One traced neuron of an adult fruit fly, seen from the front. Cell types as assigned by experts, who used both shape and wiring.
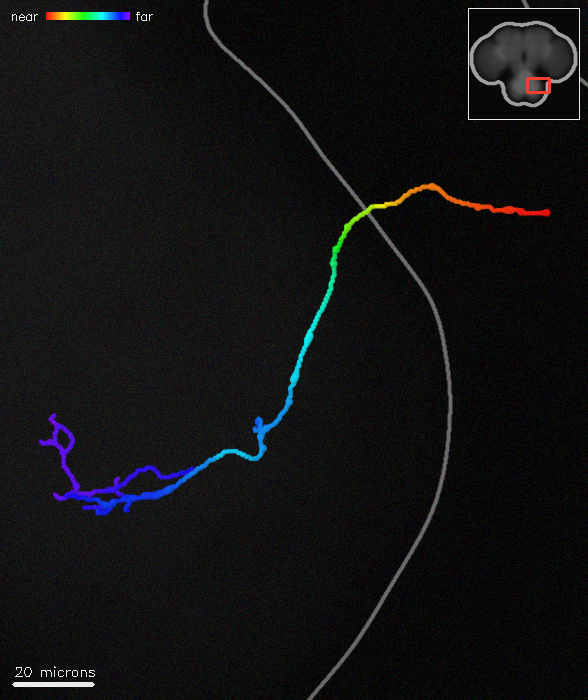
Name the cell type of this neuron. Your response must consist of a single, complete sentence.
For this neuron, the cell type is WG2.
